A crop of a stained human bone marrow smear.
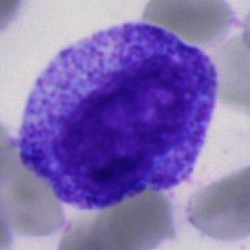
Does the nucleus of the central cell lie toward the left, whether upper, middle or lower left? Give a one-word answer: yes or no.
No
